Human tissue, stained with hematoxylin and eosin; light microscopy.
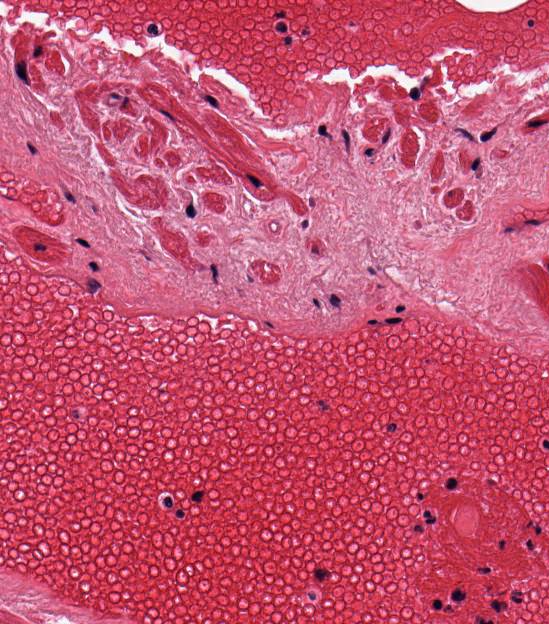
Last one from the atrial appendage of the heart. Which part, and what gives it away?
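Pictured here is blood in a vessel or clot. Individually outlined red blood cells, each with a paler centre, are mixed with only a few cells with dark nuclei.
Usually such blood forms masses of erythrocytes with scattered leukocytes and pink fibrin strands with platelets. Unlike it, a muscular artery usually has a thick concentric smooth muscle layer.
Across the upper part, a band of pale pink, loosely fibrillar stroma runs from left to right. A narrow white cleft parts its upper edge from the red blood cells above.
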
